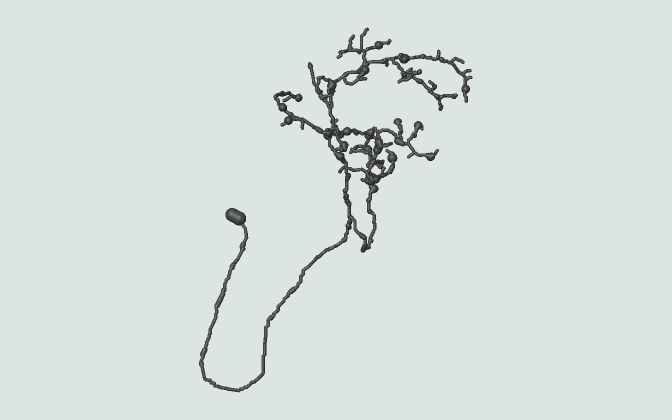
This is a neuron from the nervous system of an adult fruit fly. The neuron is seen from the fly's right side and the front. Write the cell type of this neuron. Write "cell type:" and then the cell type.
cell type: LHPV2a4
